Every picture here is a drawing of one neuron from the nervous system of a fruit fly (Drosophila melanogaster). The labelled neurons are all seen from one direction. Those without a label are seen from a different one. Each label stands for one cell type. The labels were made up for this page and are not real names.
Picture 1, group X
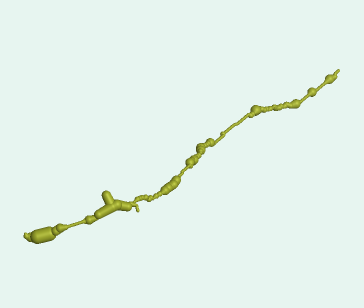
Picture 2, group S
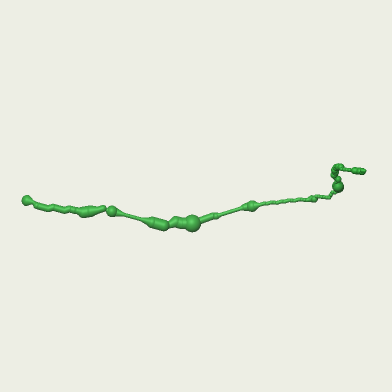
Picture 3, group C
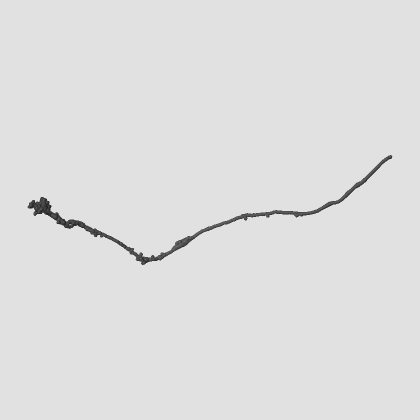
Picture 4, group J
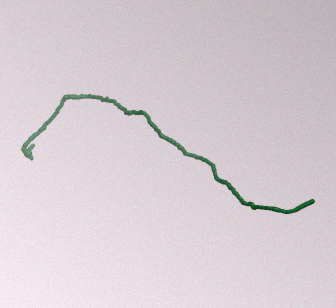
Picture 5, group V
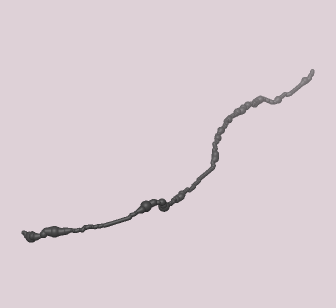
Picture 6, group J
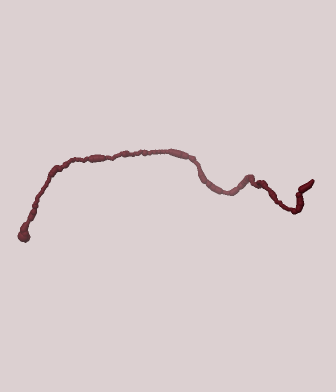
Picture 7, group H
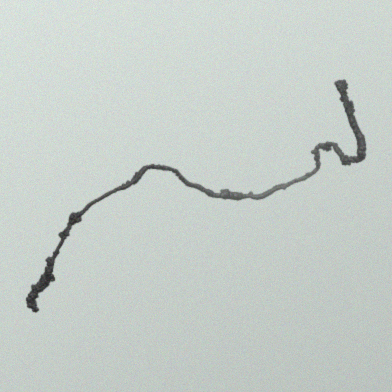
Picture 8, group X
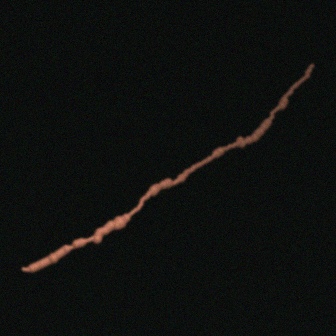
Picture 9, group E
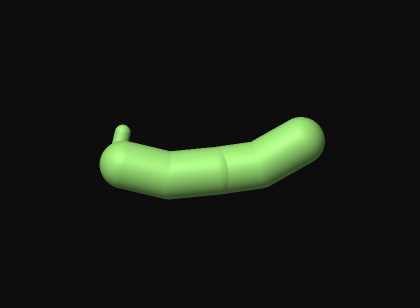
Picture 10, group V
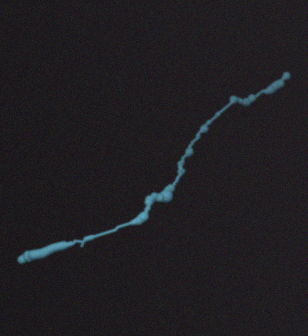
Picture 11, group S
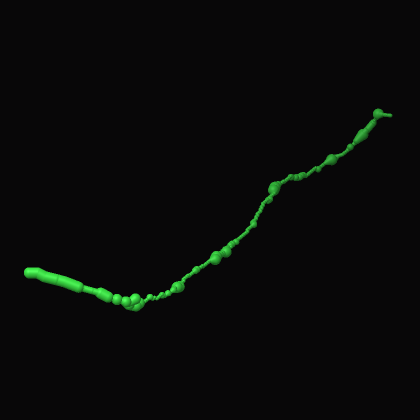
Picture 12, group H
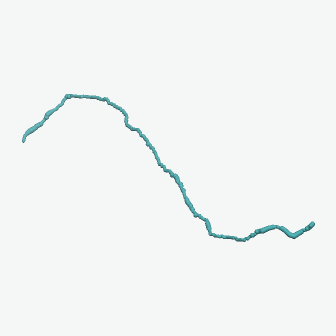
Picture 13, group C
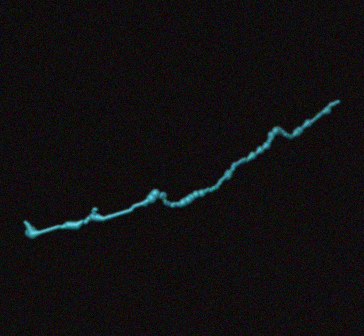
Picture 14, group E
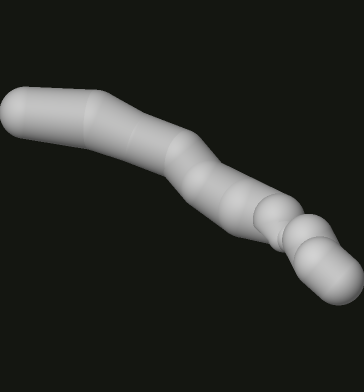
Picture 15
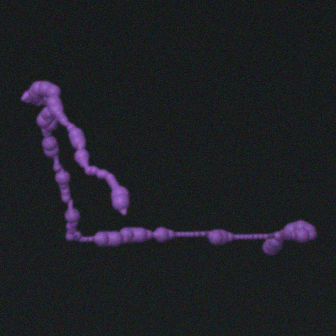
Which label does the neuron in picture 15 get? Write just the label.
group J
